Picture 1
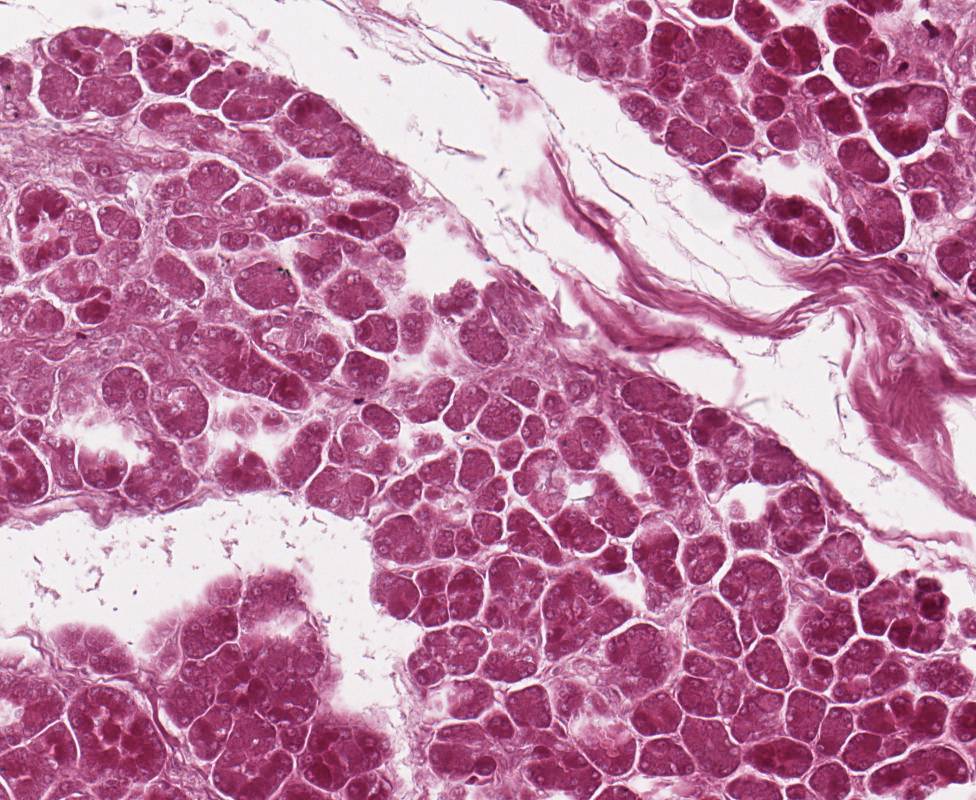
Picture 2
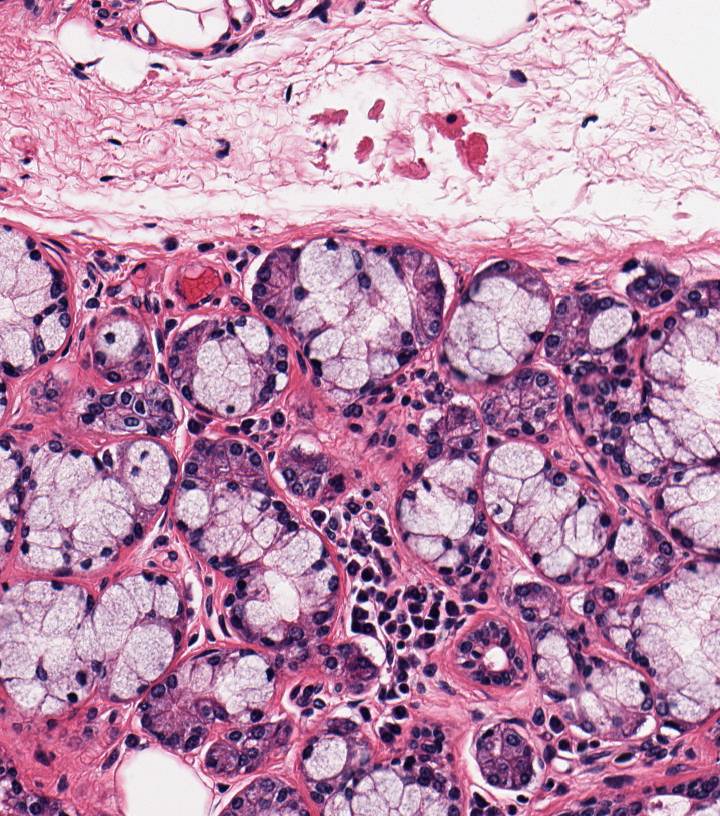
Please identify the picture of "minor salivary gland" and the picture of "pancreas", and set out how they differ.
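Answer: picture 1 is pancreas; picture 2 is minor salivary gland. In picture 1, closely packed small rounded acini fill most of the field, grouped into lobules separated by pale bands, with wavy pink collagen bundles in the band at upper right. These acini show little or no visible central lumen, and their cells have densely stained, purple-magenta, granular cytoplasm.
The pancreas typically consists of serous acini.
In picture 2, loose, pale connective tissue forms a band across the top, and closely packed glandular acini fill everything below it, separated by thin pink collagen strands. Most of these are mucous acini: their cells have pale, foamy, greyish-violet cytoplasm, with small, dark nuclei flattened against the base of each acinus.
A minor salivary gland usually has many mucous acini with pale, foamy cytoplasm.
So the acinar cytoplasm is dense and granular in picture 1 but pale and foamy in picture 2.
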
